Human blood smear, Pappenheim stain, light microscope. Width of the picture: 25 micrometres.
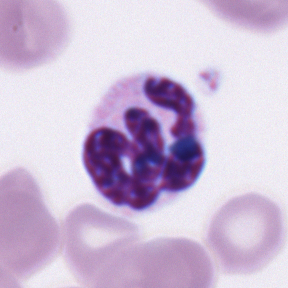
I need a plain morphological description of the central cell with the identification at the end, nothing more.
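Start with the outline: it is round and smooth. Now look at the nucleus, which is divided into several curved lobes joined to one another. The cytoplasm is pale pink and is easiest to see at the upper left of the cell. Within it are fine, faint pinkish granules. This is a segmented neutrophil.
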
